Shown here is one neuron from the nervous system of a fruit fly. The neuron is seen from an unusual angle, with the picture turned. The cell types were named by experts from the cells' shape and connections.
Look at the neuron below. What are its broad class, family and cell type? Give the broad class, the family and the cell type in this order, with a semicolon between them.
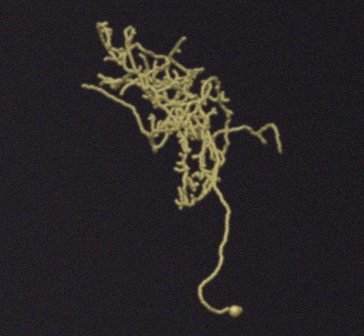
central-brain intrinsic neuron; hemilineage DM6_dorso_lateral; SMP377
